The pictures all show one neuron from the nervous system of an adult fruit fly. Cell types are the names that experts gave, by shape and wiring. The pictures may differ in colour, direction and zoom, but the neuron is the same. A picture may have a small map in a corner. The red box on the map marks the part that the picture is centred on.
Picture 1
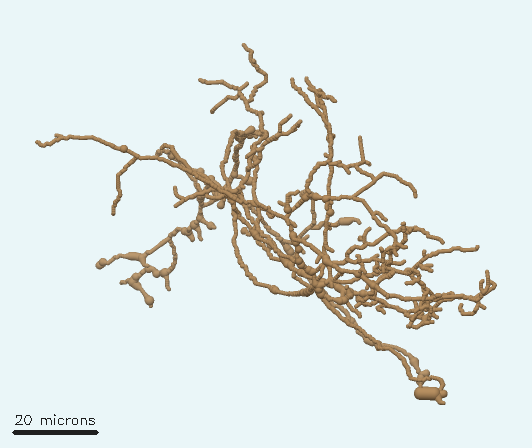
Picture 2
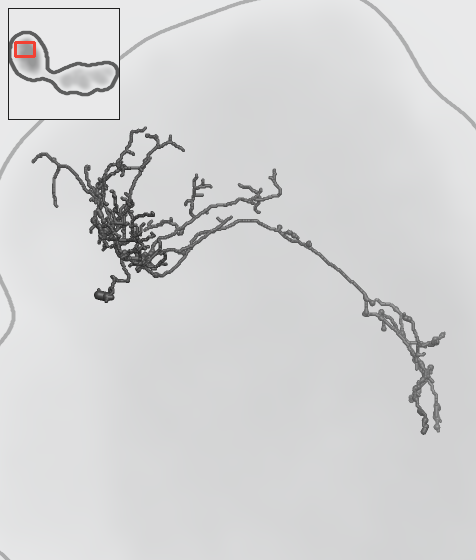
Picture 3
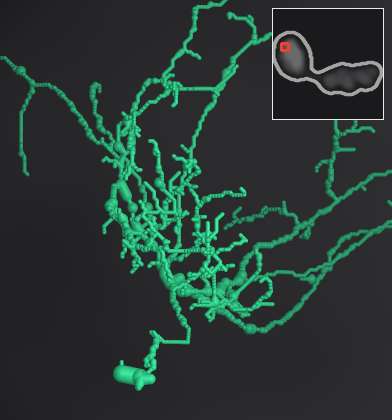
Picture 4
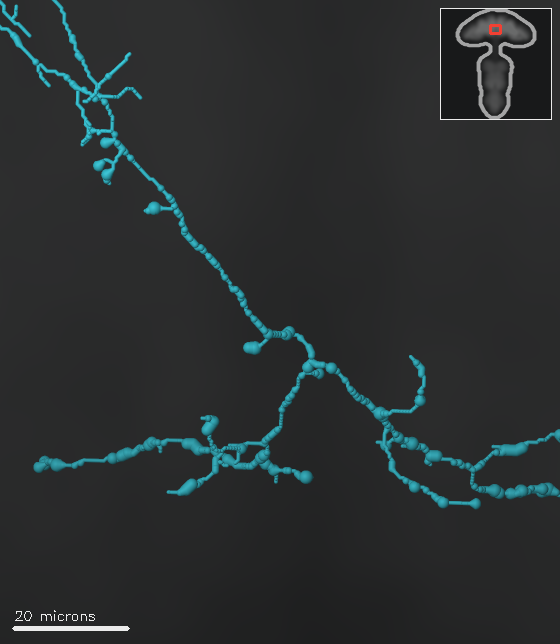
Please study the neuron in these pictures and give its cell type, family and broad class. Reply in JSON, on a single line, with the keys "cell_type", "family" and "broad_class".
{"cell_type": "AOTU007_a", "family": "hemilineage AOTUv3_dorsal", "broad_class": "central-brain intrinsic neuron"}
